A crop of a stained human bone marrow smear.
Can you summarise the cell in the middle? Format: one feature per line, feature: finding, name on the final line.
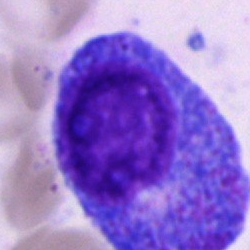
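Nucleus: deep purple, darker than the cytoplasm around it
Cytoplasm: abundant, staining blue
Granules: fine, reddish-purple, scattered throughout, clearest at lower right
Pale area: cytoplasm just below the nucleus
Name: promyelocyte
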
